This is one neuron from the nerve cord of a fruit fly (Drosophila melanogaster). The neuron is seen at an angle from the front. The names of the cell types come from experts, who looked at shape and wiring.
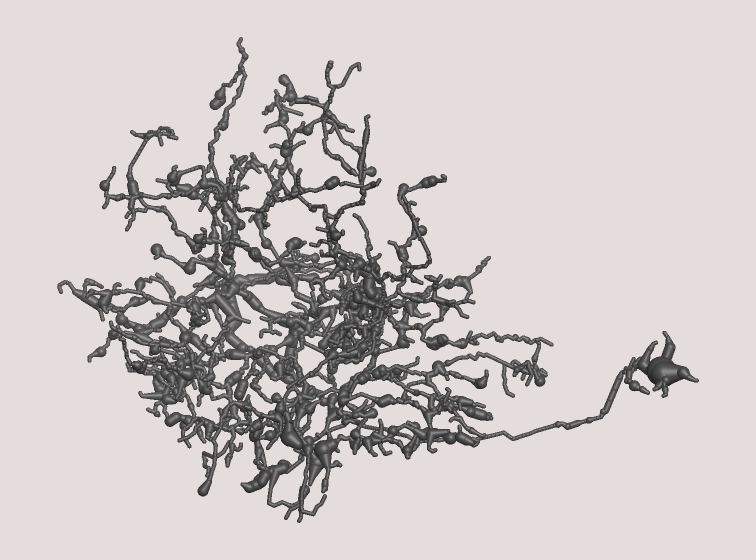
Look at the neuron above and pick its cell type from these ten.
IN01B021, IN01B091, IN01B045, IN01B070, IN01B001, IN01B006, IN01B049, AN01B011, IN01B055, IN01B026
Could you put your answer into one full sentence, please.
A cell of type IN01B006 is what this neuron is.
